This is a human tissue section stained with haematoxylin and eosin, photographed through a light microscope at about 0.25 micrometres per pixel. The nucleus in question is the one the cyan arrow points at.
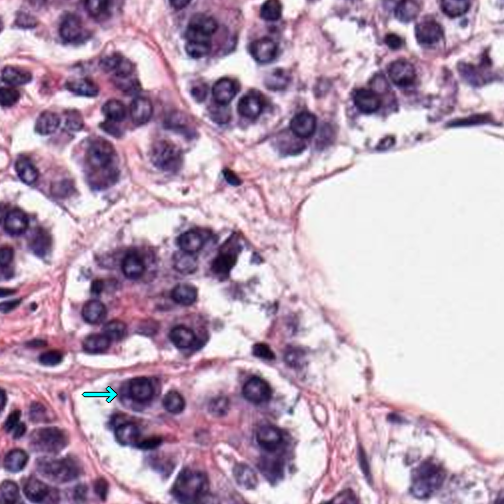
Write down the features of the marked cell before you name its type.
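The nucleus is round, with a smooth, sharply drawn dark rim and a paler interior holding a dark spot near its centre. The nucleus sits toward the side of the cell that faces the thin pink strand of fibres above it. The cytoplasm is purplish-pink and finely grainy, and its outline against the neighbouring cells cannot be clearly traced. The cell lies at the outer edge of a rounded cluster of similar cells, just beneath a thin pink fibrous strand that separates this cluster from the next. This is a pancreatic acinar cell.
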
